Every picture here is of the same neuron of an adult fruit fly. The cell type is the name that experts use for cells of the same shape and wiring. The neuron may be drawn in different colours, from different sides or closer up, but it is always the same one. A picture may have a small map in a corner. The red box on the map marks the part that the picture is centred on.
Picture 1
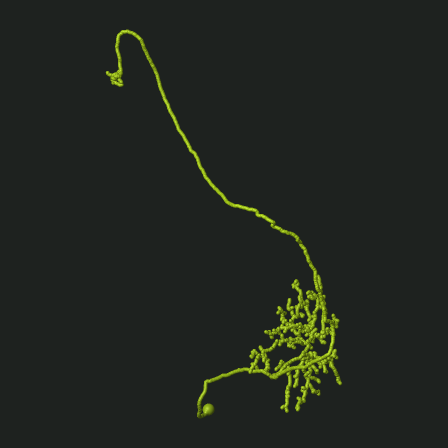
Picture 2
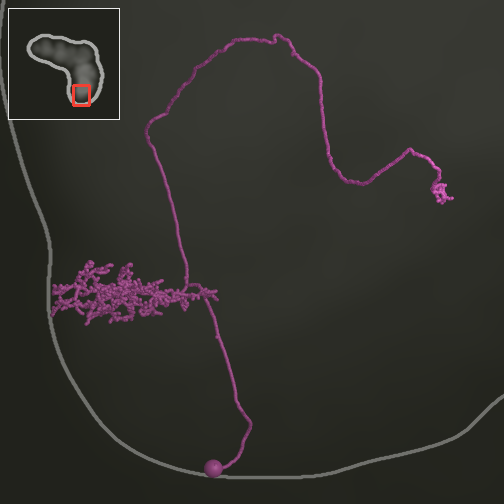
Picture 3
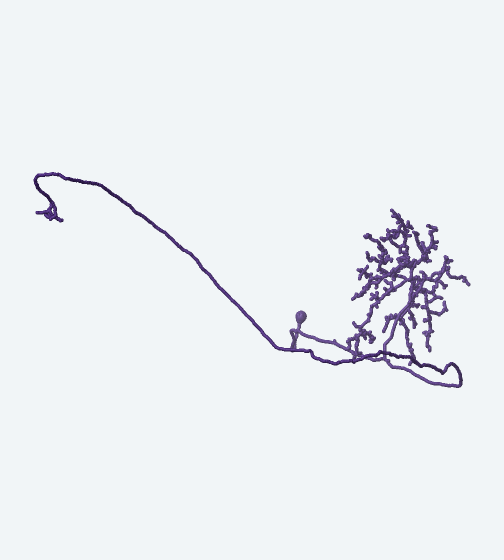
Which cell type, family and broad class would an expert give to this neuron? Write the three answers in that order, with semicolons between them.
MeTu1; MeTu; visual projection neuron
